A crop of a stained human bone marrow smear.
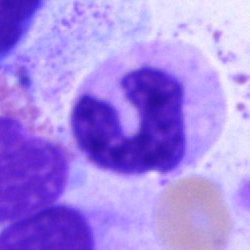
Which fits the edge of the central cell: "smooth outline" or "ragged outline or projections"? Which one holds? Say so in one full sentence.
The border of this cell is smooth and even.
